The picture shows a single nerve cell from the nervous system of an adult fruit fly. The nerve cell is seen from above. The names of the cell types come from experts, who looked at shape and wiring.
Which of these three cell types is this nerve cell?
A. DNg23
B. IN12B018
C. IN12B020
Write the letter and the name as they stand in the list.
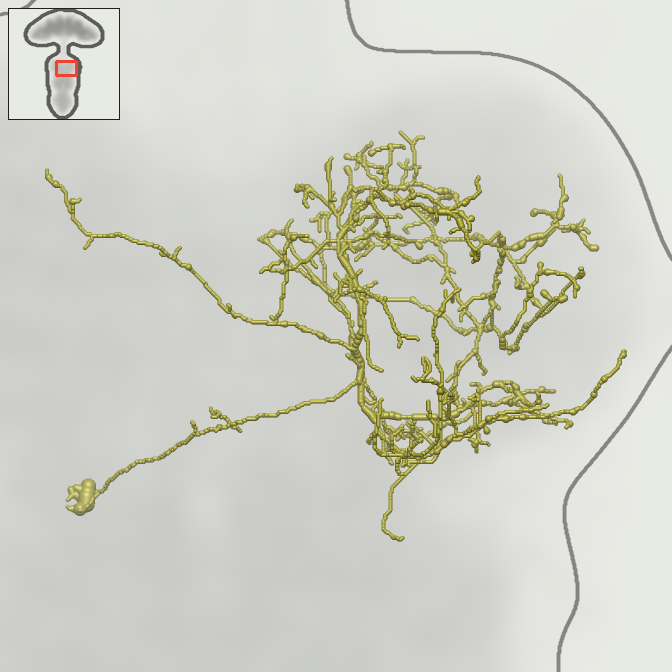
C. IN12B020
